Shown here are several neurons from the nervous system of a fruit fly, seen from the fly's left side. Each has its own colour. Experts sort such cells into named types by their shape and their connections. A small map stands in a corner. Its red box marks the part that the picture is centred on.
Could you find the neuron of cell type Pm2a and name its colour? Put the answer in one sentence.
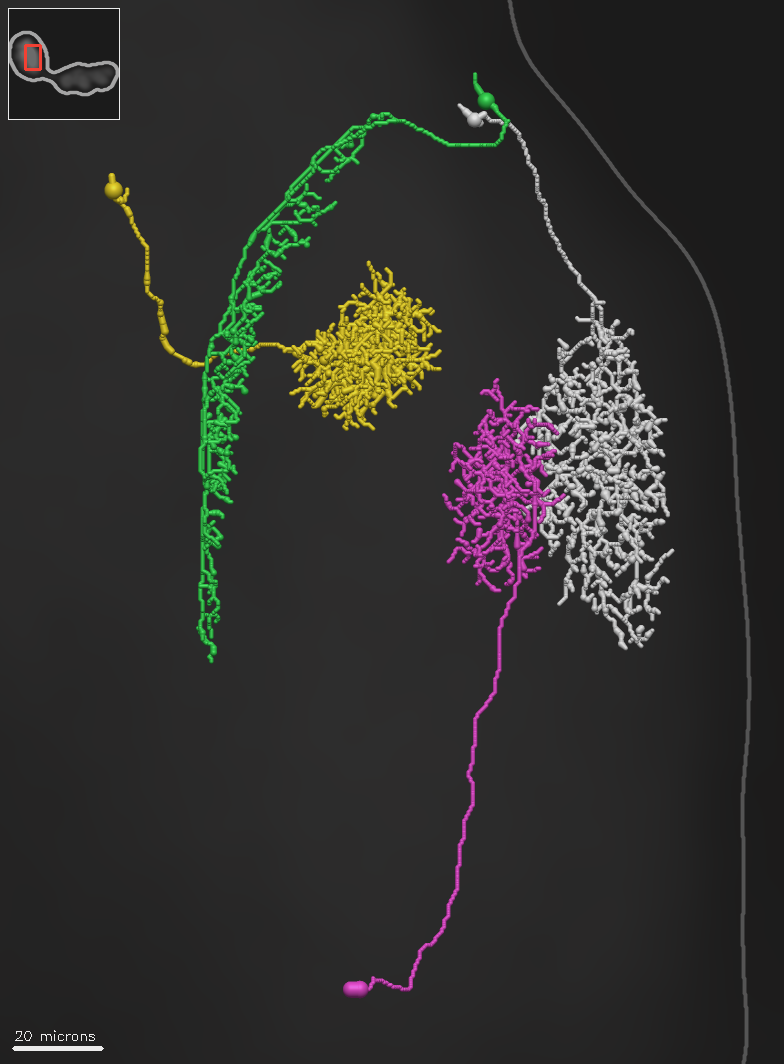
The colour is green.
